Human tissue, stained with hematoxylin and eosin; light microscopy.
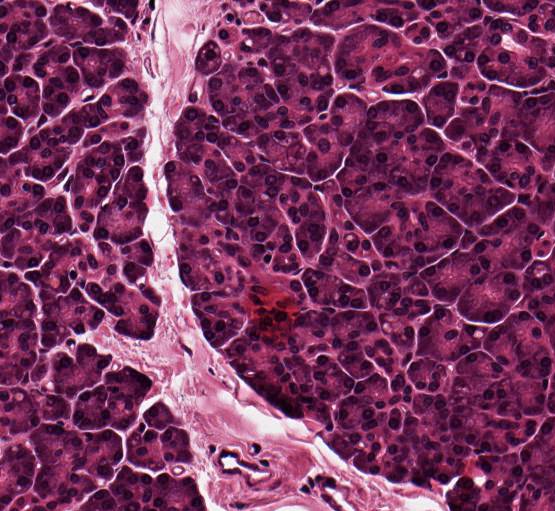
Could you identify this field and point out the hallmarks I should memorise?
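It's exocrine pancreas. On both sides of the band, the tissue is closely packed small rounded acini, their small, round, dark nuclei toward the outer base of each.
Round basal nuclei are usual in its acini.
What decides it is the two-tone staining: deep purple cytoplasm with paler, pinker zones toward the acinar centres.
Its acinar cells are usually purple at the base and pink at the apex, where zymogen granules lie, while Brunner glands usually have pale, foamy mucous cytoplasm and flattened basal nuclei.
No fat cells are present anywhere in the field.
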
